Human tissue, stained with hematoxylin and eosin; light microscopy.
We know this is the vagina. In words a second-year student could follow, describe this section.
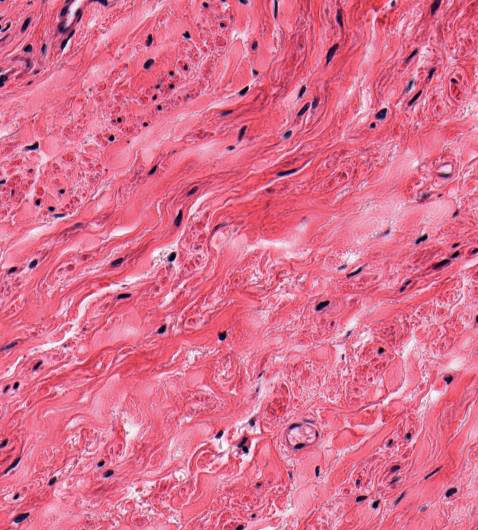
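Overall, densely packed, pink-staining collagen bundles fill the field, with no epithelium. Next, nuclei: sparse, fairly evenly scattered, with abundant collagen between. Then vessels: one small round cross-section near the bottom, just right of centre. Narrow white clefts between many bundles are consistent with processing artefact.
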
